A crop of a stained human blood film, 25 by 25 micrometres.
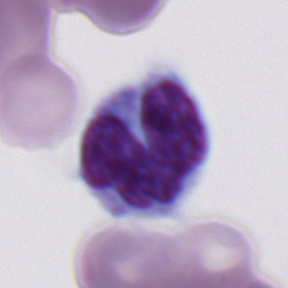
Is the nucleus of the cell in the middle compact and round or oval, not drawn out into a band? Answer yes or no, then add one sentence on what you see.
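No. The nucleus is bent into a U shape with the notch opening toward the top of the picture.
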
